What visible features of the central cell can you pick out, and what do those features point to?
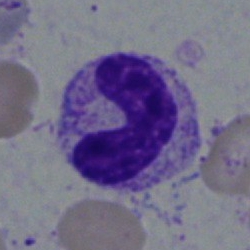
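This cell has a round outline. Its nucleus is bent into a thick C shape, and the hollow of the curve opens toward the left. The chromatin is dark purple and clumped. The cell is a band neutrophil.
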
